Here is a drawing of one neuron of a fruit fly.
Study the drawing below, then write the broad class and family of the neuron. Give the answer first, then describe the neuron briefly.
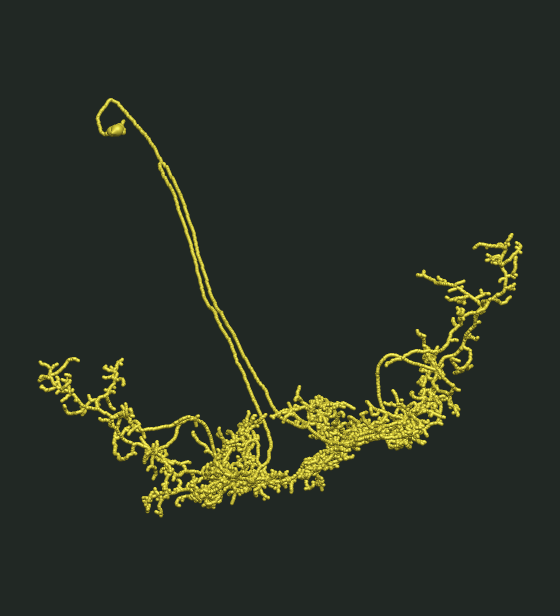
This is an ascending neuron. Its family is hemilineage 01A. The cell body can be seen at the upper left of the picture. Dozens of branch ends can be seen.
